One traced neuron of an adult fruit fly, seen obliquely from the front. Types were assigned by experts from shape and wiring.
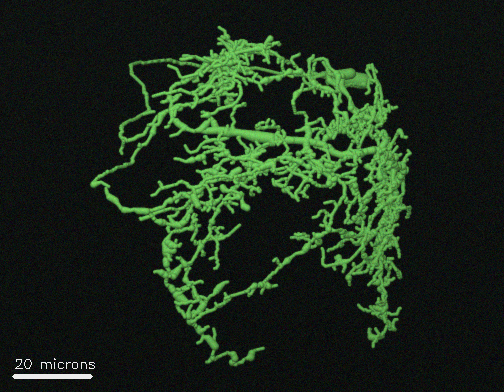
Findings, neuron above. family: hemilineage 03B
